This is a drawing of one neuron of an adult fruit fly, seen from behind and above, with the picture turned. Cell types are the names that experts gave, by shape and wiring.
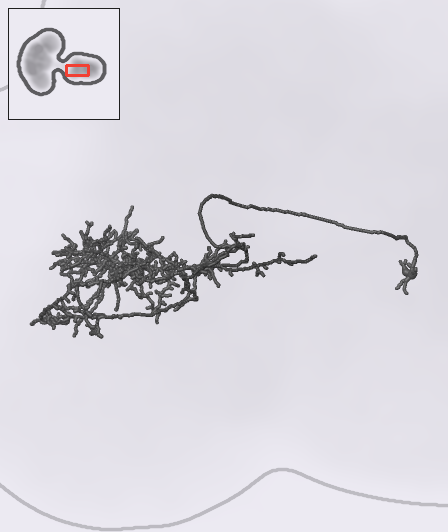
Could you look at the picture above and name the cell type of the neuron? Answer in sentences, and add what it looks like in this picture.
The cell type is IN02A021. This is a nerve-cord intrinsic neuron. It is in the nerve cord and does not reach the brain. Dozens of branch ends can be seen.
